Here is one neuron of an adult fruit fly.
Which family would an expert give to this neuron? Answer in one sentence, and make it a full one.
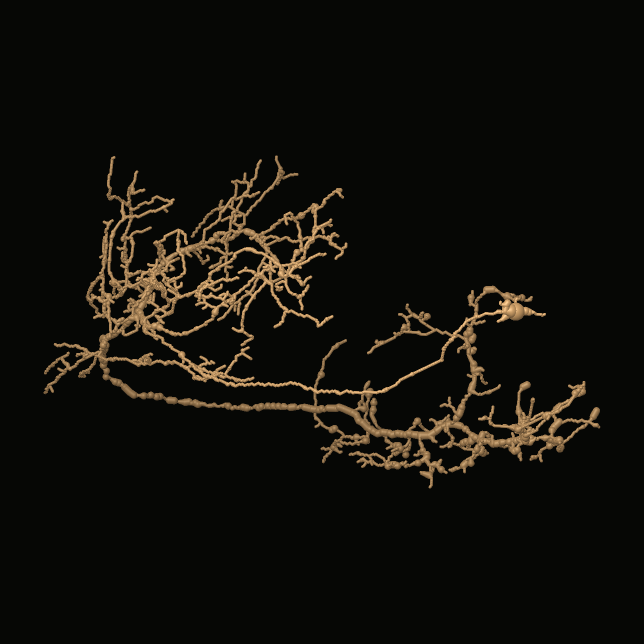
This neuron is grouped under the hemilineage 07B family.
